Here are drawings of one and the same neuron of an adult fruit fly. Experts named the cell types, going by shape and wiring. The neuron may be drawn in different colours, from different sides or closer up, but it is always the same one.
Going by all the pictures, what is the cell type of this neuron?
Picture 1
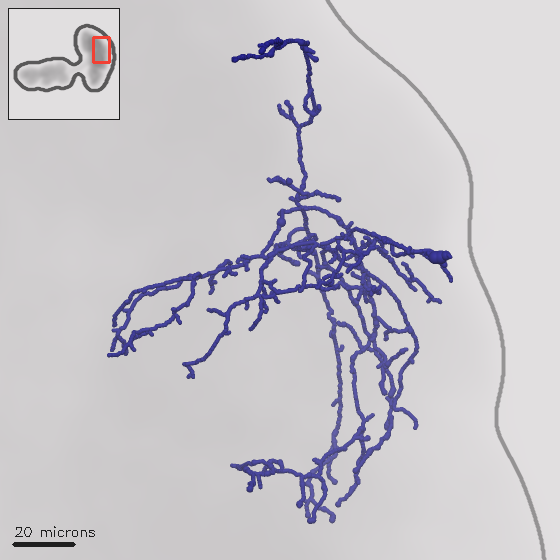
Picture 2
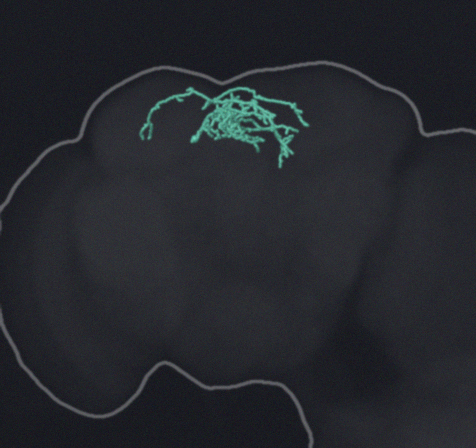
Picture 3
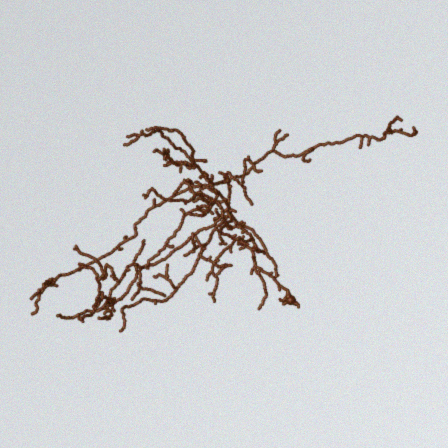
SMP093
